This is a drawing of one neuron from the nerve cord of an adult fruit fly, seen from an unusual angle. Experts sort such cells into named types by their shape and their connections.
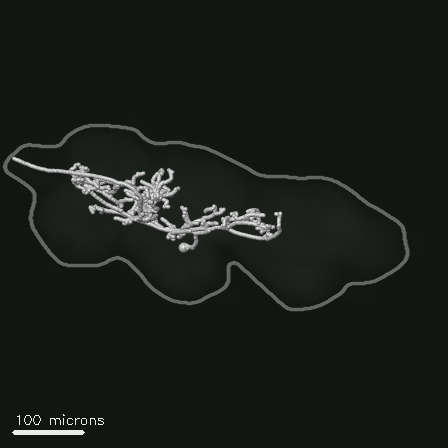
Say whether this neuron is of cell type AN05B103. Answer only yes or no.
yes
